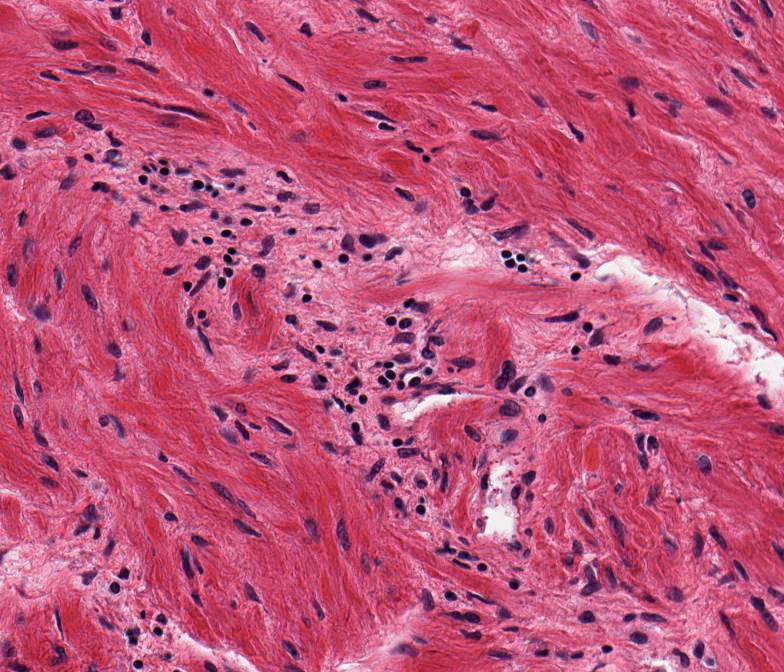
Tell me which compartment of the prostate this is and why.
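What you are looking at is fibromuscular stroma. Most of the field is smooth muscle bundles running in several directions and crossing one another. Their cytoplasm is strongly pink and fibrillar, with elongated, blunt-ended nuclei lying along the cells. There is no epithelium or gland anywhere.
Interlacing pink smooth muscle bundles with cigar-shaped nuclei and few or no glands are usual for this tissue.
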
